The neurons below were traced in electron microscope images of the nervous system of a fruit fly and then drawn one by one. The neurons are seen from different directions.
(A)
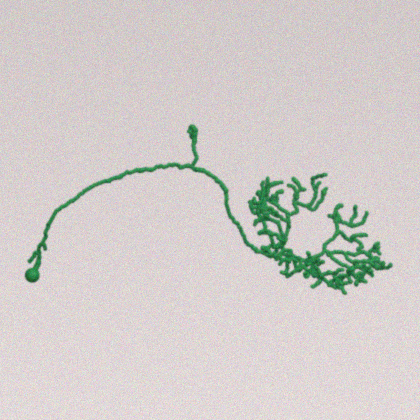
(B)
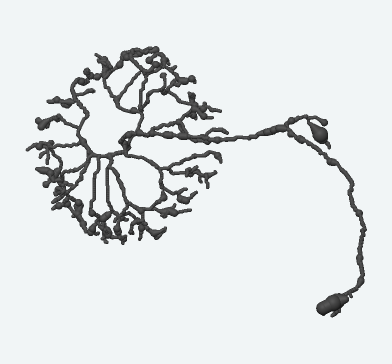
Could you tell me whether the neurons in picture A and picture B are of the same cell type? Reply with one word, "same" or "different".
same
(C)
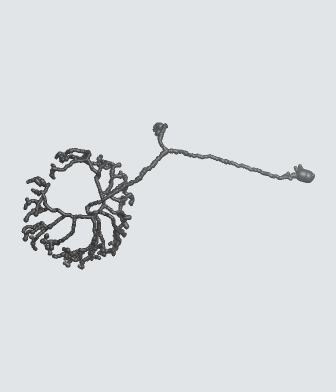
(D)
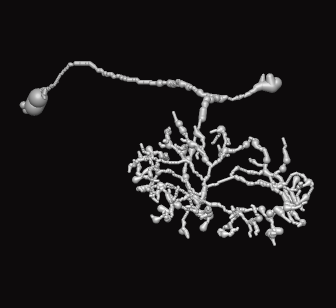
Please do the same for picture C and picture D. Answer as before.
different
